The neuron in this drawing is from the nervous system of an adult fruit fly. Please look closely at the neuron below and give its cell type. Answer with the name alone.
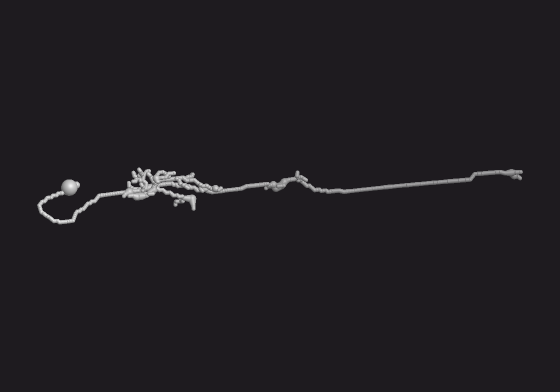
Tm2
